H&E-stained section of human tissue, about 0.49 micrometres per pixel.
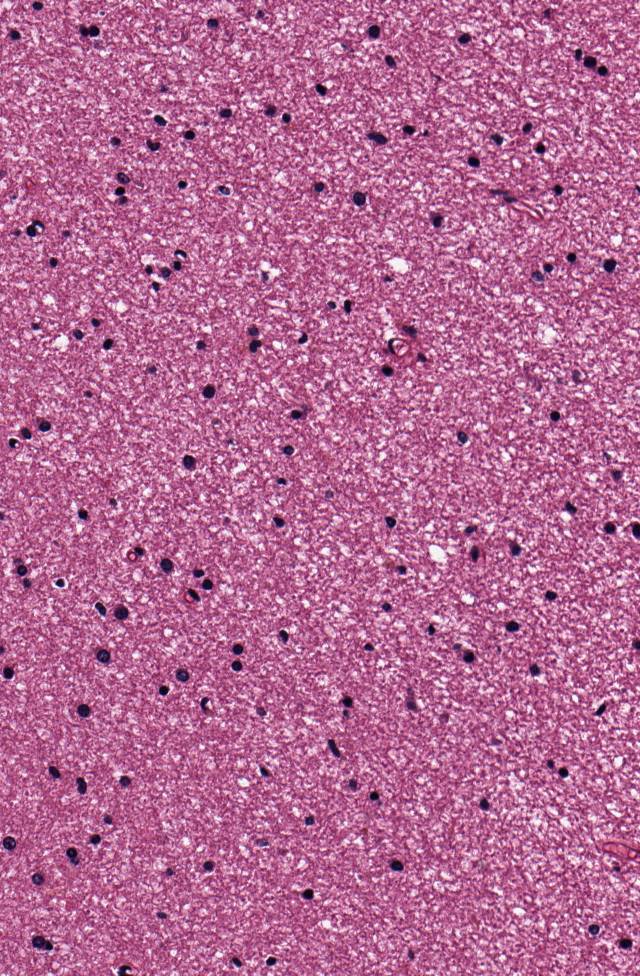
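Cerebellum, haematoxylin and eosin. The background between cells is a fine pink fibrillary-granular meshwork. Nuclei are small, round and dark with dense chromatin, most showing little or no cytoplasm. A few small thin-walled vessels appear, for example near the centre and at upper right.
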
